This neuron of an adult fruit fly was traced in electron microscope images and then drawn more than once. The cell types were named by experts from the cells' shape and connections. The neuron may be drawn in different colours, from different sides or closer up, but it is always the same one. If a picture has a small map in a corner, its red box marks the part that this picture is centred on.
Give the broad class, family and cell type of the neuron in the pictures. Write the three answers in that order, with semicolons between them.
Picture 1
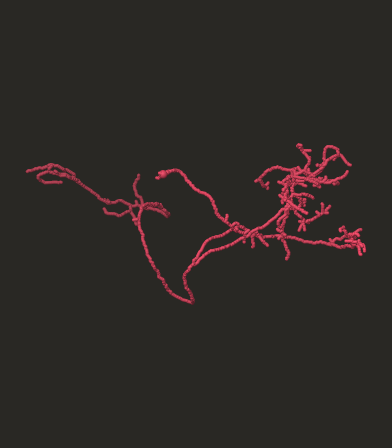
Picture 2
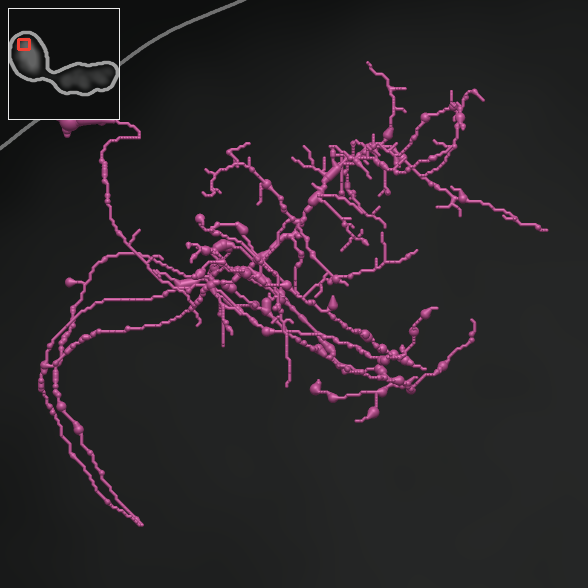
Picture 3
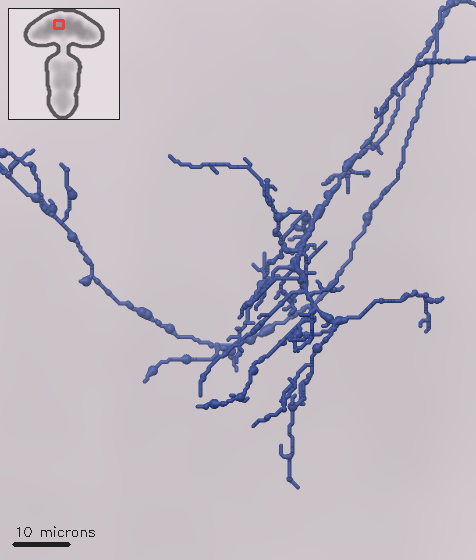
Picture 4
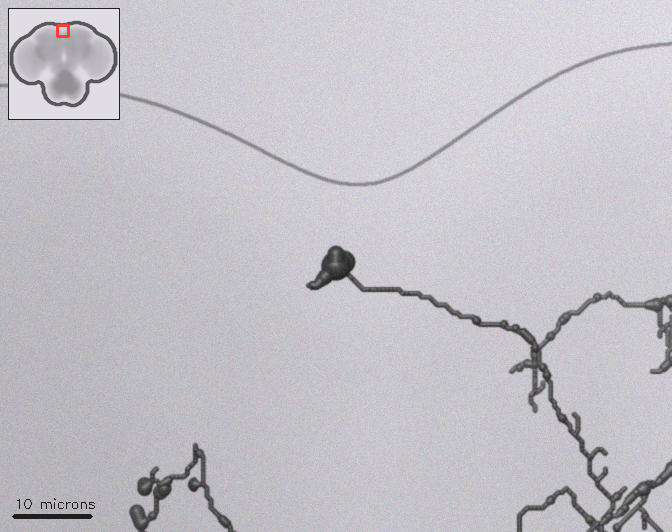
central-brain intrinsic neuron; hemilineage SMPad3; CB1871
